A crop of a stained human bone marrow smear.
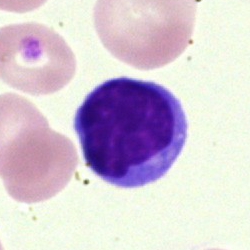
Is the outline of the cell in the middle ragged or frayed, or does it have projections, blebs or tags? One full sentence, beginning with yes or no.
No, this cell has a smooth edge with no projections, blebs or tags.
